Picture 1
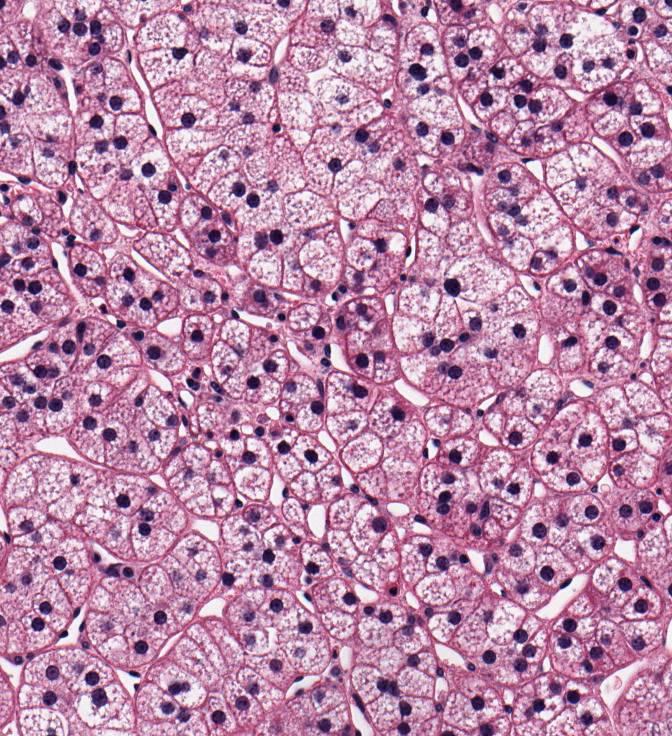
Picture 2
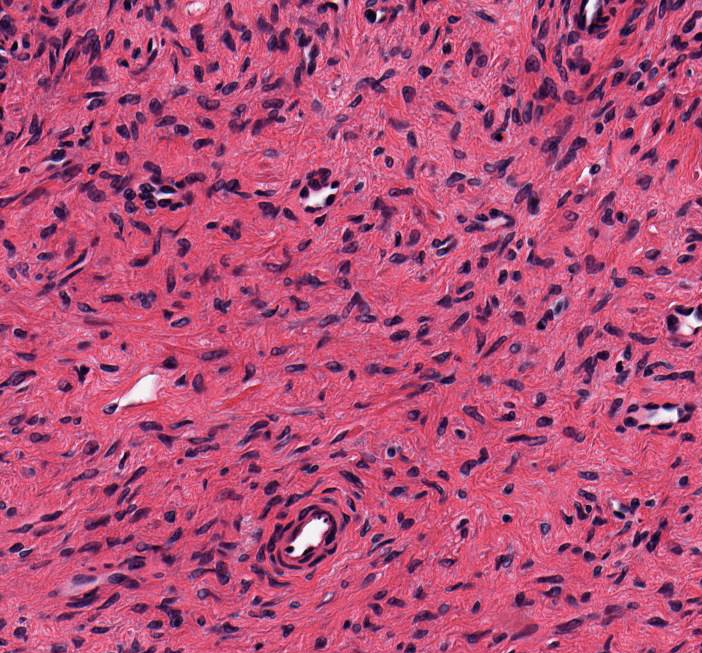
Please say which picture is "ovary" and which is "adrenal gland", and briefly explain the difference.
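That first one's adrenal gland; the second is ovary. The adrenal gland has its cells in rounded nests and short cords right across the field, separated by thin pink septa. Their cytoplasm is abundant, pale, finely vacuolated and foamy, and each border is sharply outlined by a thin pink membrane.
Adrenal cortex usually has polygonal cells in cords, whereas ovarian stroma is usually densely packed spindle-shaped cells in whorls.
The ovary here shows small, dark, ovoid to spindle-shaped, fairly uniform nuclei, with indistinct borders and scant cytoplasm merging into the pink stroma. Its collagen runs in short bundles that cross haphazardly, with no single direction.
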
